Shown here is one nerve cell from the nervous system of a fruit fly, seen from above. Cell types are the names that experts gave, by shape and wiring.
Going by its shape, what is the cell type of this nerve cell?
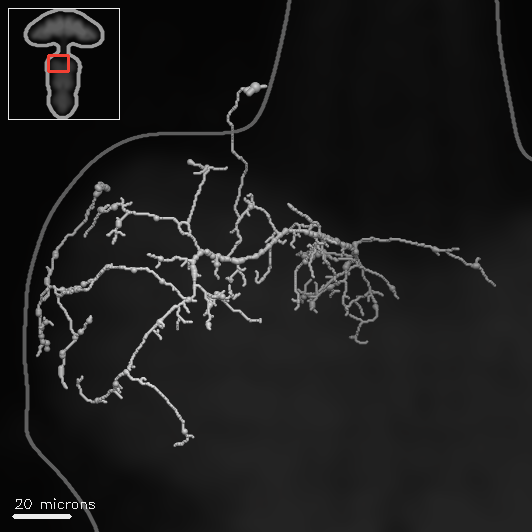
IN16B050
